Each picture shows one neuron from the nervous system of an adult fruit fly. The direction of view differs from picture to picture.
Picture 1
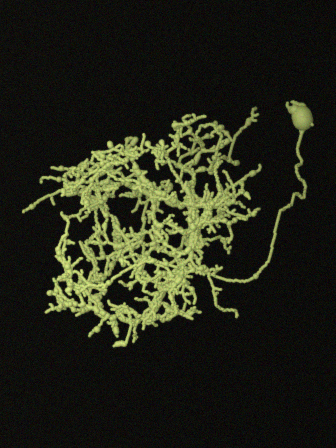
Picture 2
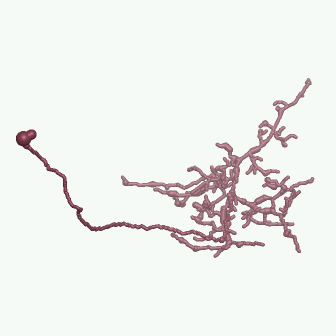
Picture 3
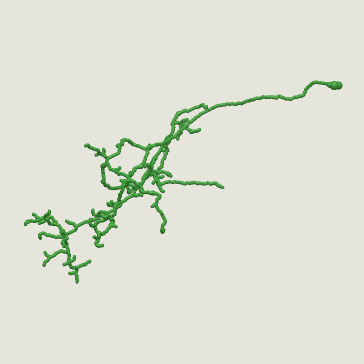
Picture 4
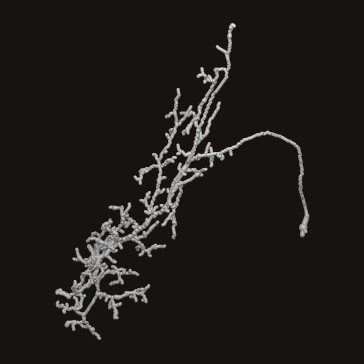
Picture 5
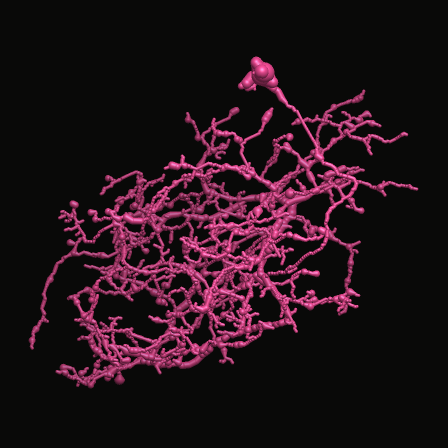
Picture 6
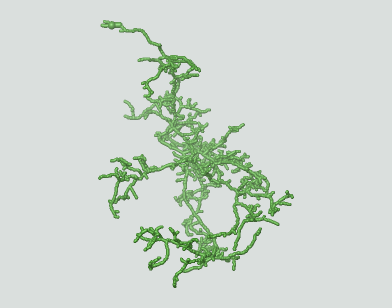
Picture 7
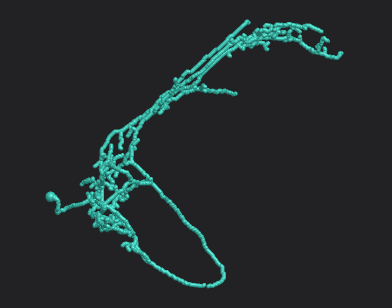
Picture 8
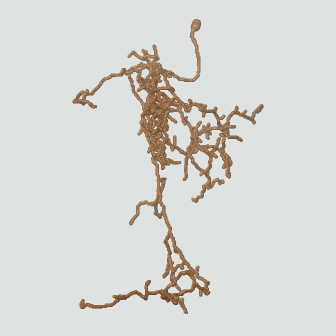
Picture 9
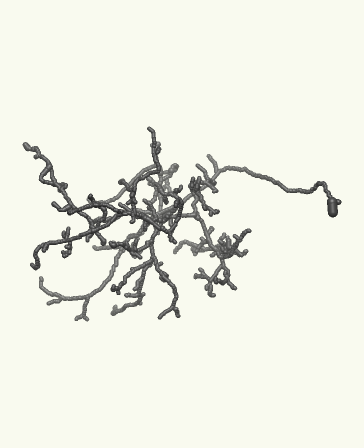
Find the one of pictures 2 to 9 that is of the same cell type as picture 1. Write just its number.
5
